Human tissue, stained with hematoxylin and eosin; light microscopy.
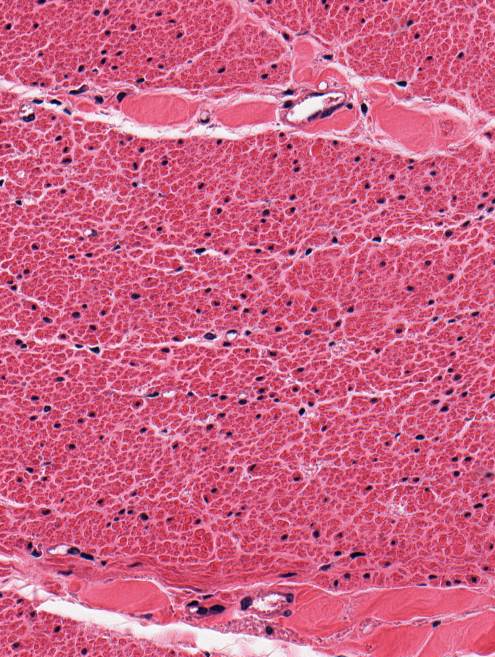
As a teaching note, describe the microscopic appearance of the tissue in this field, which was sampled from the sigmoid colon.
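Broad band of tightly packed small polygonal pink profiles, cut in cross-section, occupies most of the field. Thin pale septa branch irregularly through this central band, splitting the profiles into small, ill-defined groups. Small dark round-to-oval nuclei sparse, fairly evenly scattered among the pink profiles. Small blood vessels in the connective tissue bands at top and bottom, not within the central band.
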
